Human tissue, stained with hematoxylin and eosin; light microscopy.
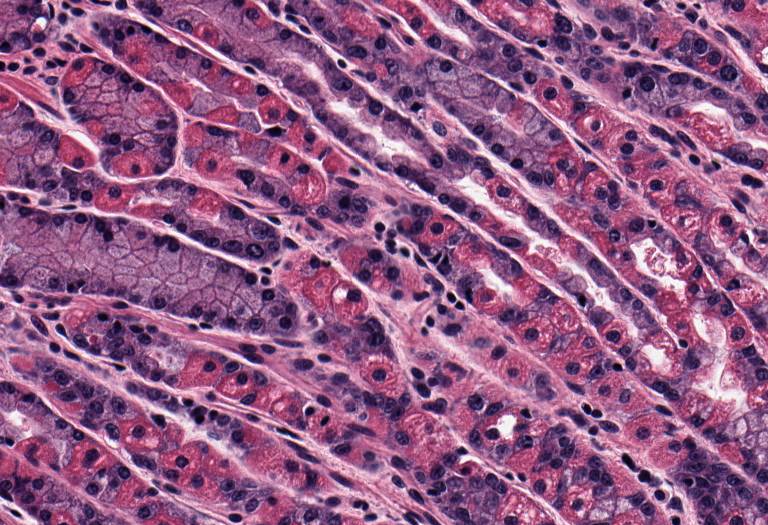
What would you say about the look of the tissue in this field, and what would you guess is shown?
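Closely packed straight tubular glands run parallel and obliquely across the field. Large round cells with bright pink cytoplasm and a central round nucleus are scattered throughout. Cells with purple, finely granular to bubbly cytoplasm and basal nuclei line them, densest at left. The tissue is stomach.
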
